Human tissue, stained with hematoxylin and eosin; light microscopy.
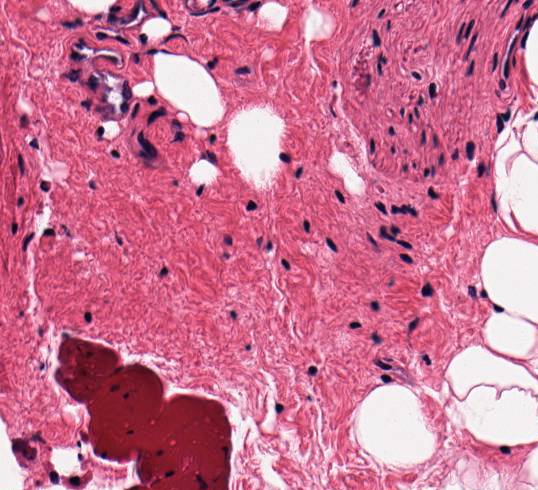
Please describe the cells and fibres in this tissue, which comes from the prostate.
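Most of this field, you'll see, is pink connective tissue: fine wavy collagen fibres with small dark elongated nuclei sparsely scattered. Adipocytes cluster along the right edge as large clear rounded empty spaces. Lower left, deeply red homogeneous polygonal profiles show a few dark nuclei.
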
